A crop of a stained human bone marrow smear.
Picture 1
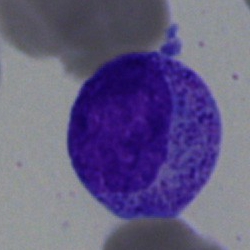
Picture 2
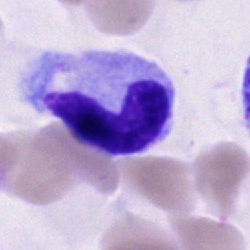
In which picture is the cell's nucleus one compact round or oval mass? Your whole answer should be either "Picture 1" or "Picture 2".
Picture 1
